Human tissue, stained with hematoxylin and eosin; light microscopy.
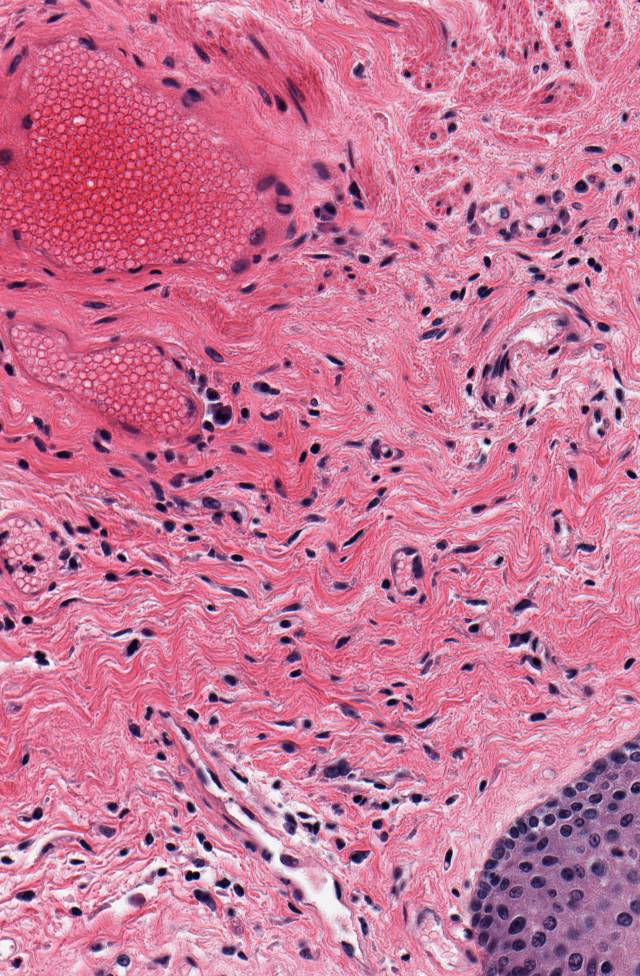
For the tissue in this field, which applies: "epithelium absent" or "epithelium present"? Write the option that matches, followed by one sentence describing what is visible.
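Epithelium present. Most of the field is taken up by loose fibrous stroma, with fibre bundles at the upper left and an epithelial edge at the lower right.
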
